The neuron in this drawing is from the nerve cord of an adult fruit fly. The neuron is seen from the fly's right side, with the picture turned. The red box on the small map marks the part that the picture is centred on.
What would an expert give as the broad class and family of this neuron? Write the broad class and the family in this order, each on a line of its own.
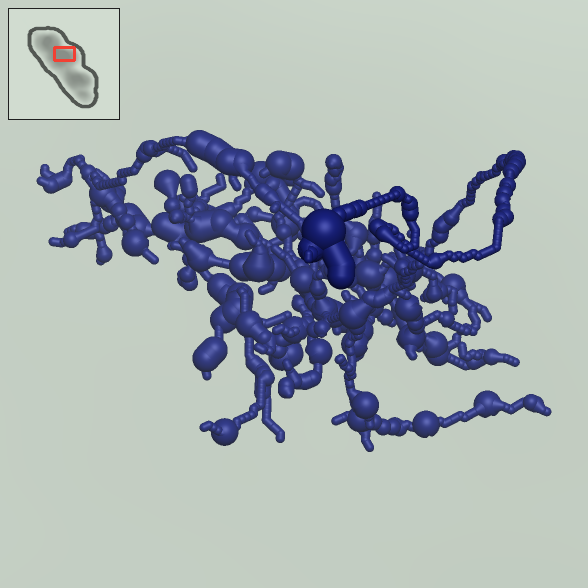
nerve-cord intrinsic neuron
hemilineage 09A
